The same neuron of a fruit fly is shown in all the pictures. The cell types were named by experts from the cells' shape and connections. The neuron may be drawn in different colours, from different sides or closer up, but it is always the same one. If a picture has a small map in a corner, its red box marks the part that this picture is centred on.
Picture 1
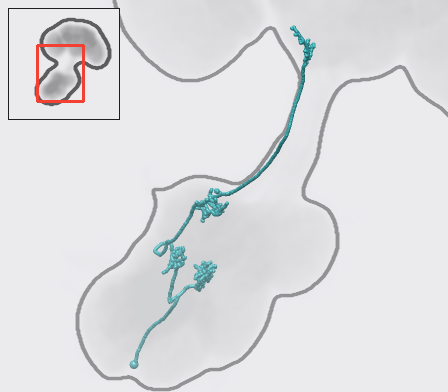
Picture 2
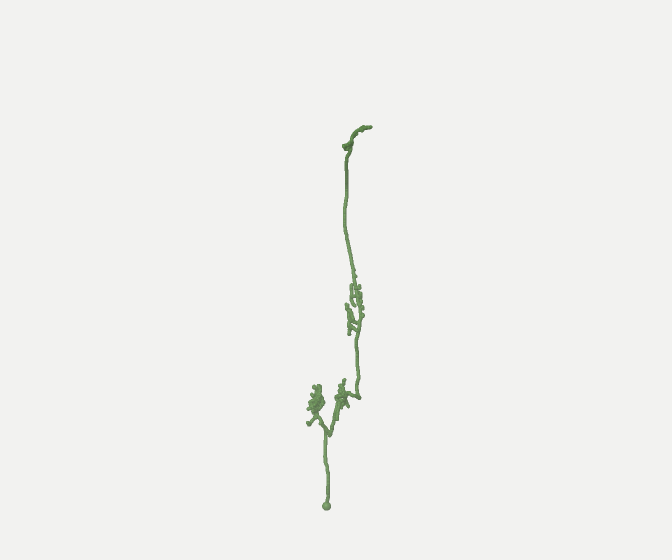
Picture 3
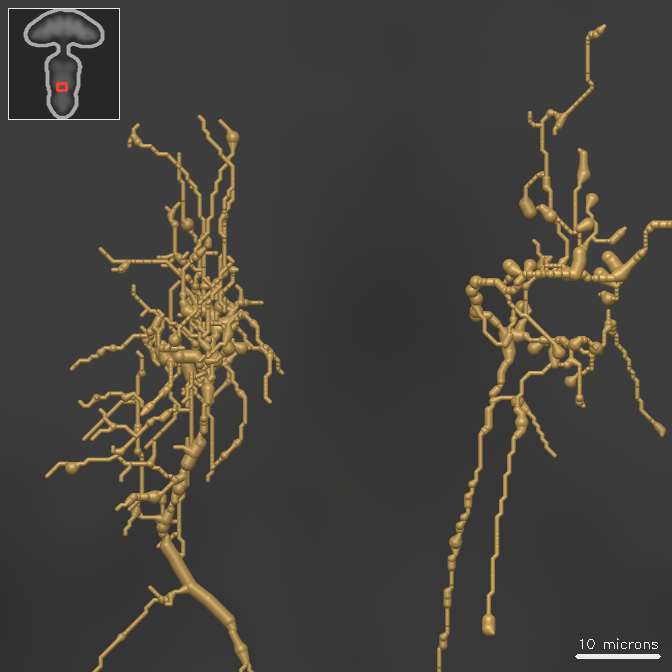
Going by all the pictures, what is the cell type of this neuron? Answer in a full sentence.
The cell type is AN06B048.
